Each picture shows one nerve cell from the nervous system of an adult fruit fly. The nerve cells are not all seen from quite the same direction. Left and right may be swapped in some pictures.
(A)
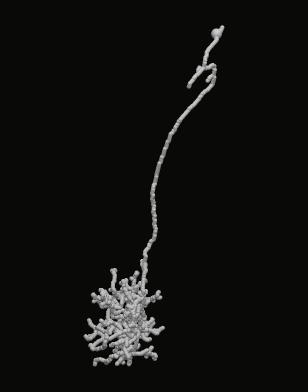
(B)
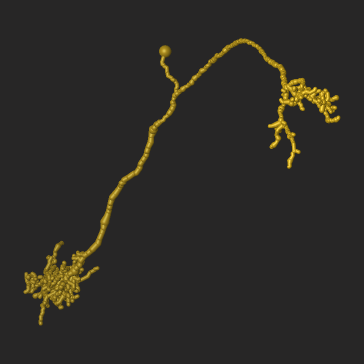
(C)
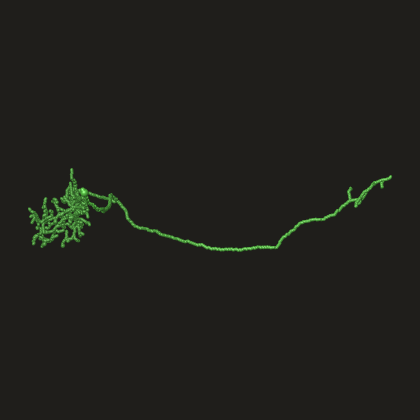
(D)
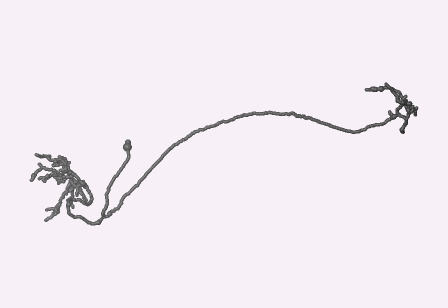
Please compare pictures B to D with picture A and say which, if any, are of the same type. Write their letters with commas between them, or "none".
C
